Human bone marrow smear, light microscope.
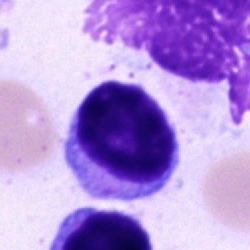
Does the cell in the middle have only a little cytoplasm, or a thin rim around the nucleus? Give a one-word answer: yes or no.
Yes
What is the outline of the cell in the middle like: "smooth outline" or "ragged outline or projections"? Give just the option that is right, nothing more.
Smooth outline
